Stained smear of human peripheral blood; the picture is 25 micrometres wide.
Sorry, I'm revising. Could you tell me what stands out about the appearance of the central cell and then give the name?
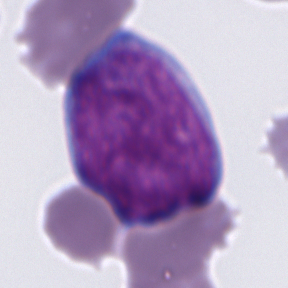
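Outline smooth; no surface projections. Cytoplasmic rim blue, without visible granules. No vacuoles seen. Myeloblast.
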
